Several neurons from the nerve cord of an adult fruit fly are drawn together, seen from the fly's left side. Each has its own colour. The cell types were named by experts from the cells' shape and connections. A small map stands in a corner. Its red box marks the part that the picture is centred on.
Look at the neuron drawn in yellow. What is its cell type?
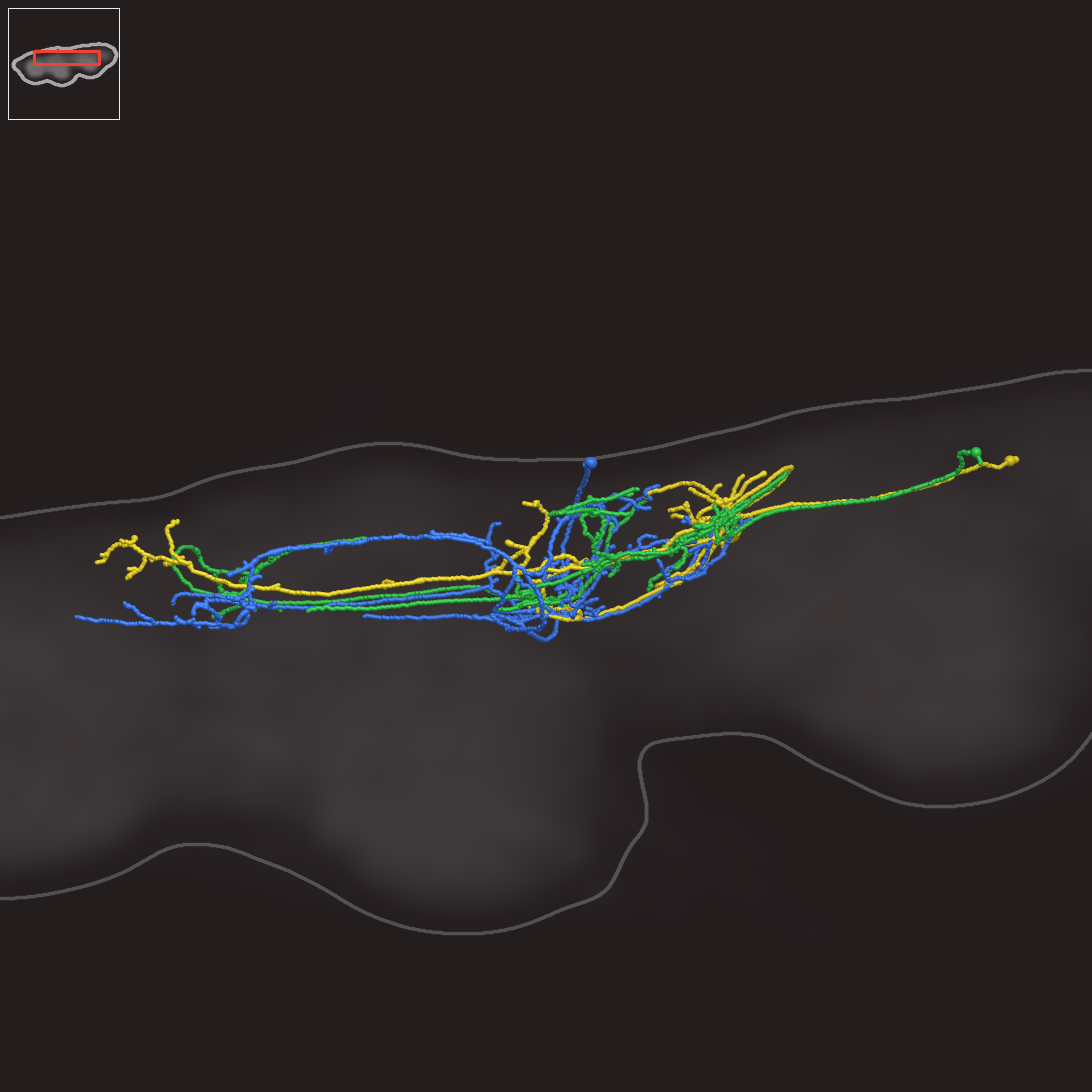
IN06A105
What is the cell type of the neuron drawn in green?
IN06A072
